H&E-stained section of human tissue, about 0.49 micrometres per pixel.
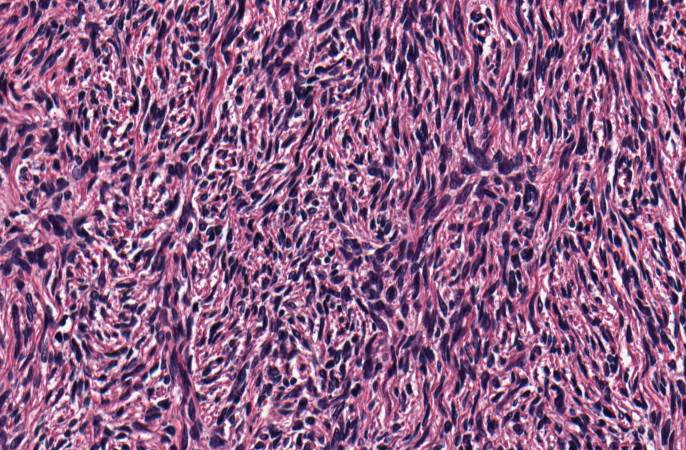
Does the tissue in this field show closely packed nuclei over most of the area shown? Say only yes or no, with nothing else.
Yes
